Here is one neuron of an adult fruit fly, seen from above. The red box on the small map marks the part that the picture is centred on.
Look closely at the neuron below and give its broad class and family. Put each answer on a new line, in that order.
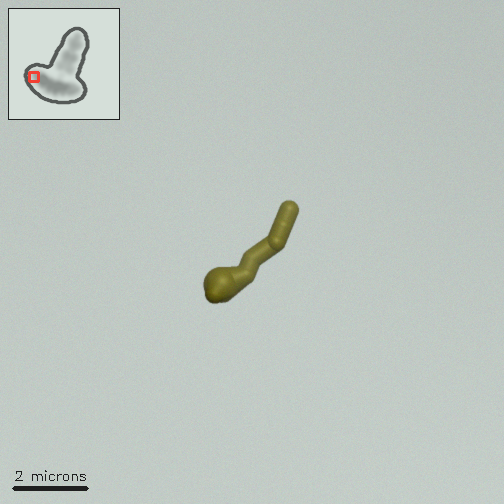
photoreceptor or other optic-lobe sensory neuron
class visual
